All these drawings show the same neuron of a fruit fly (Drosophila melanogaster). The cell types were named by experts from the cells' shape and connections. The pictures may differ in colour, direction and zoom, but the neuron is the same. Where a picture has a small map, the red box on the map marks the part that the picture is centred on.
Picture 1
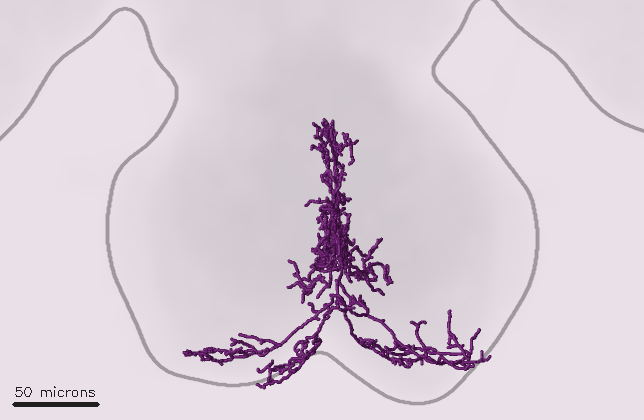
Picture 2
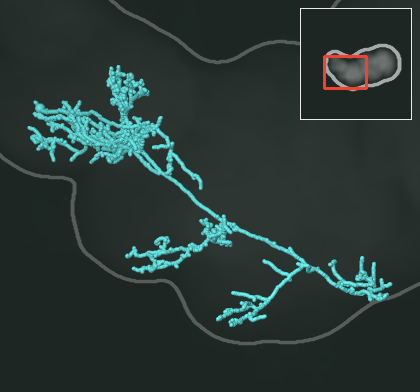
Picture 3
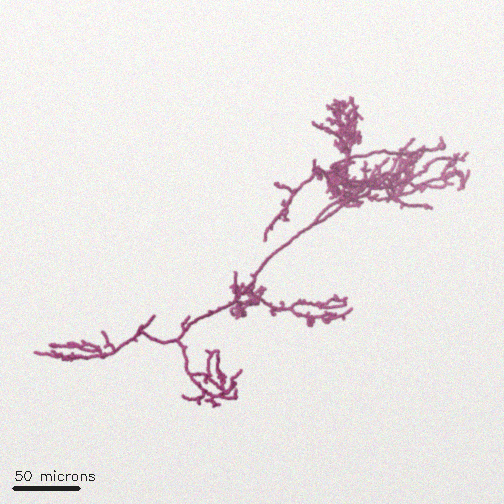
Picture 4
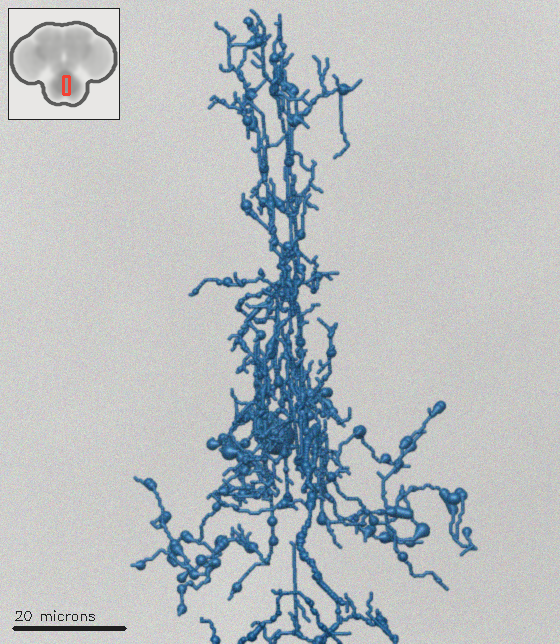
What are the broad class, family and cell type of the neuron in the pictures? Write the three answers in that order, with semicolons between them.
nerve-cord intrinsic neuron; hemilineage 05B; IN05B018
